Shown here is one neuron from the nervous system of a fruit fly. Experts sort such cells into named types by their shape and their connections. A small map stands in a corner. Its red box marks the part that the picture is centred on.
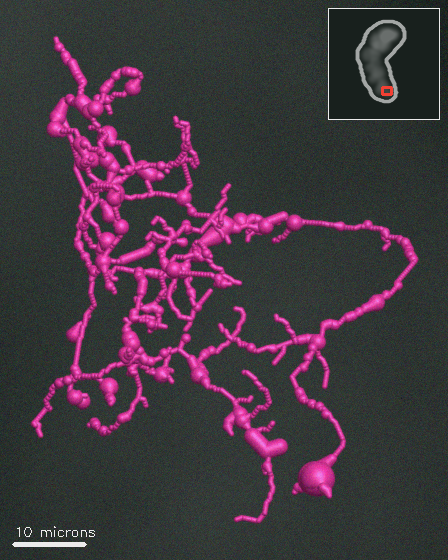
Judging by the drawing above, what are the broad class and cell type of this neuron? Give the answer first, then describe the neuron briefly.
This is a nerve-cord intrinsic neuron. The cell type is INXXX440. From top to bottom in the picture it spans about 70 microns. The picture shows dozens of branch ends.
